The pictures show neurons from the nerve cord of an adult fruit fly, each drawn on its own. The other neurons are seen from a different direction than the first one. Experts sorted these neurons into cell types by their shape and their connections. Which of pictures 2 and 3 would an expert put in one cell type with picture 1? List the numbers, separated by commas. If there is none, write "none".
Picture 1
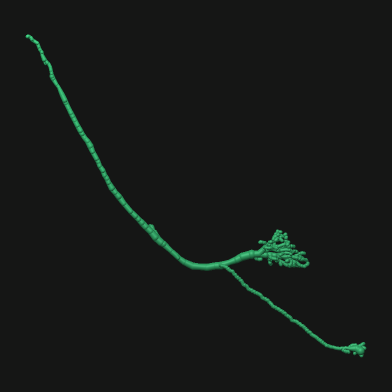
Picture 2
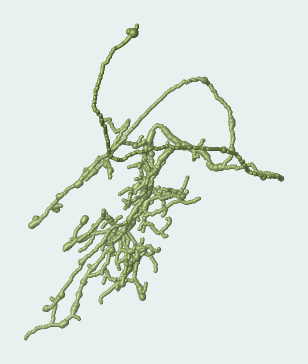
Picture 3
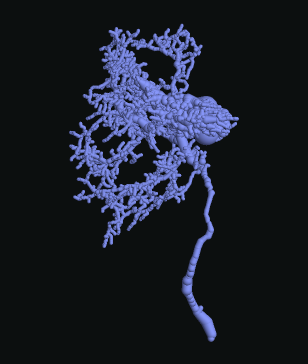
none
